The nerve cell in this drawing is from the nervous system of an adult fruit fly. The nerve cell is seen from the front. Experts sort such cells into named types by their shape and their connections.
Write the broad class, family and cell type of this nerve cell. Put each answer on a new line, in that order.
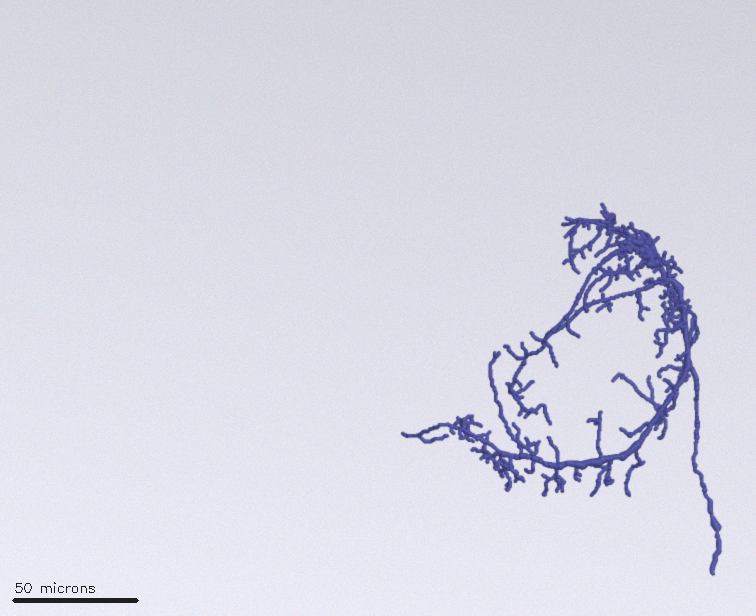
motor neuron of the nerve cord
hemilineage 24B.25B
Fe reductor MN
